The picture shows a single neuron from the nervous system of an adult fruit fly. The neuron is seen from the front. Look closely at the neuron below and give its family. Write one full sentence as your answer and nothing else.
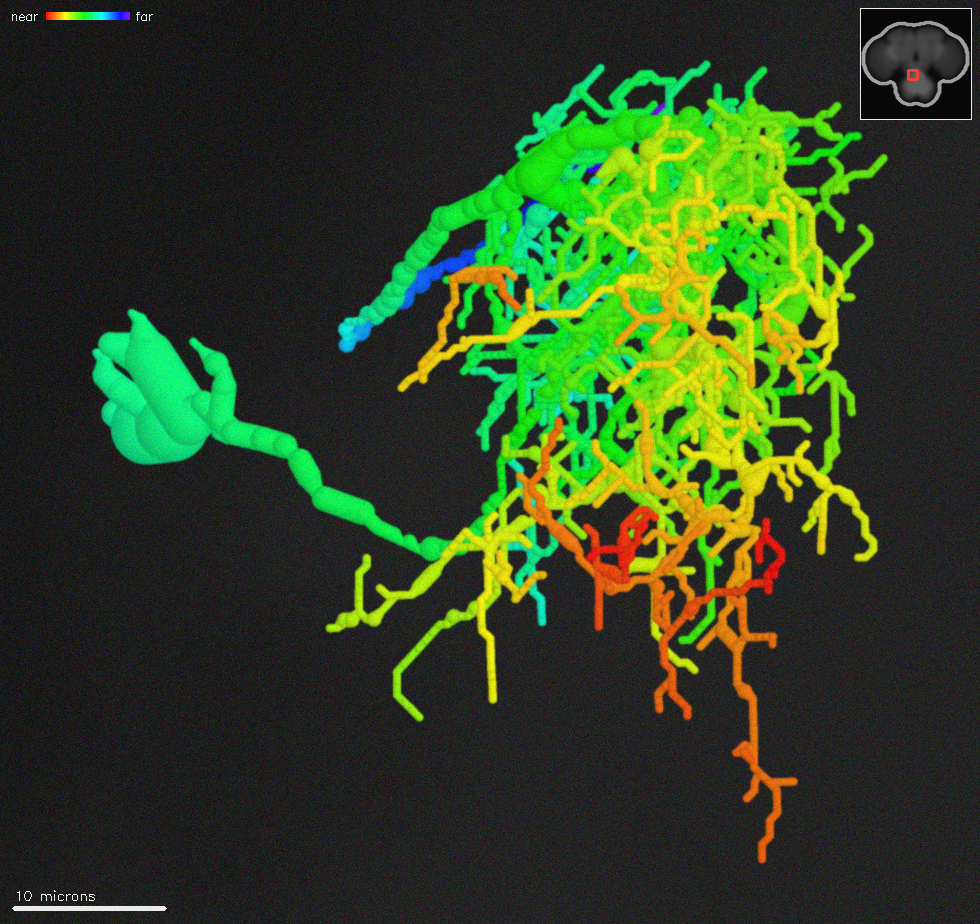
This neuron has MNad as its family.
